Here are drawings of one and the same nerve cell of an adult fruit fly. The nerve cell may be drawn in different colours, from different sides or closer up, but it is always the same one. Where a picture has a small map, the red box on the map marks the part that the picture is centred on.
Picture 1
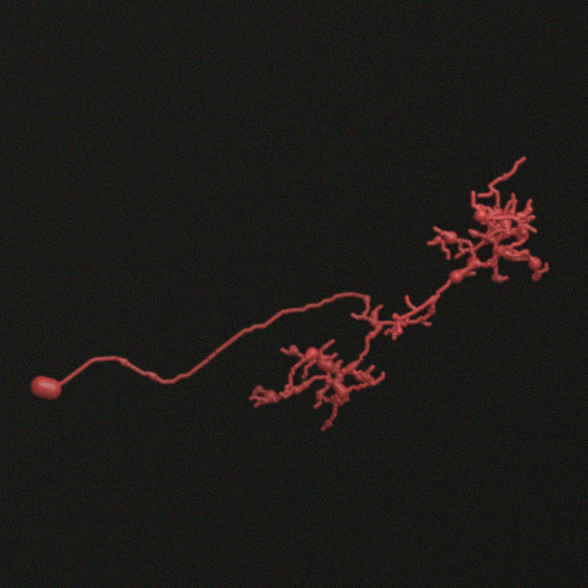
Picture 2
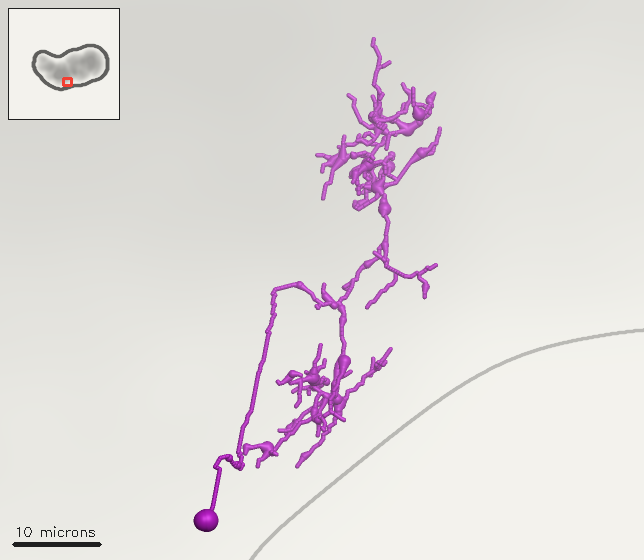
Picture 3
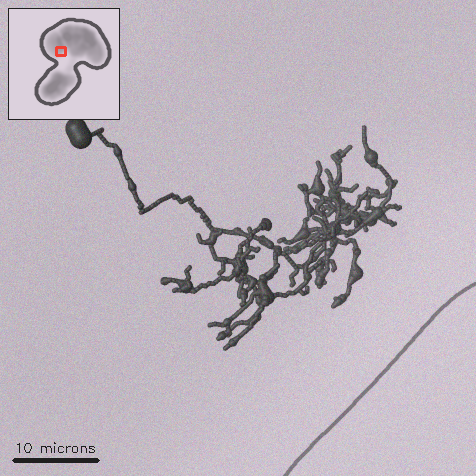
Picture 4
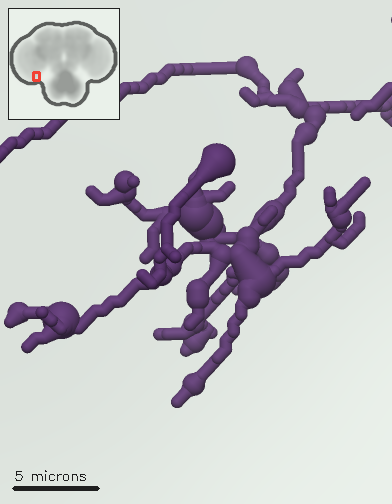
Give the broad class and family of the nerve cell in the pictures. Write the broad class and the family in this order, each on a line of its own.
optic-lobe intrinsic neuron
Mi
